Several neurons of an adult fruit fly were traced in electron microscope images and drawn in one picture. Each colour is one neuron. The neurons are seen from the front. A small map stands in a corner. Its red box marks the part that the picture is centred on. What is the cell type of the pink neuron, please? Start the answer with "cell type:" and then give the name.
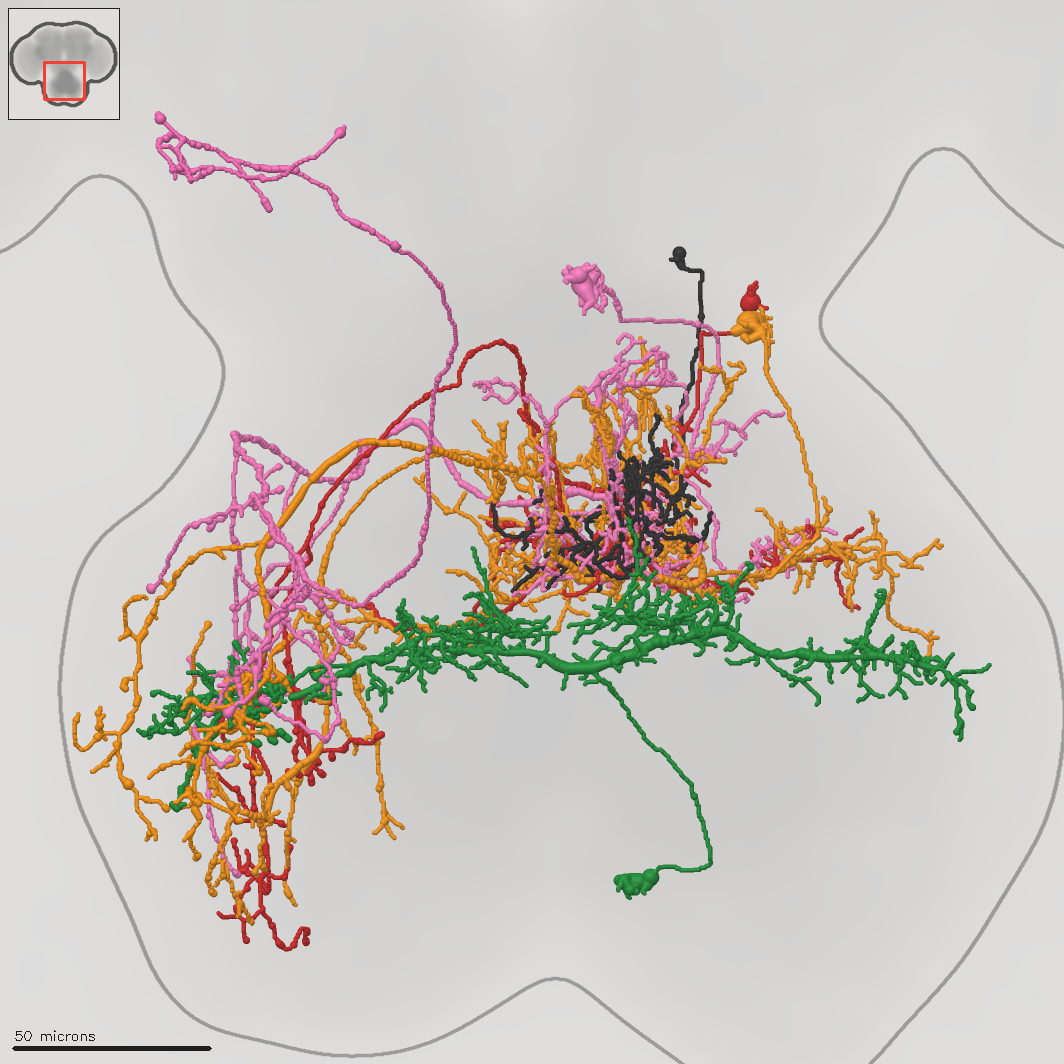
cell type: AN19B022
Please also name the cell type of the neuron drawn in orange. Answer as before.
cell type: IN18B008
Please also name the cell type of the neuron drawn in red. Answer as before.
cell type: IN18B036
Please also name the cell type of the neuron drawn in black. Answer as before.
cell type: INXXX437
